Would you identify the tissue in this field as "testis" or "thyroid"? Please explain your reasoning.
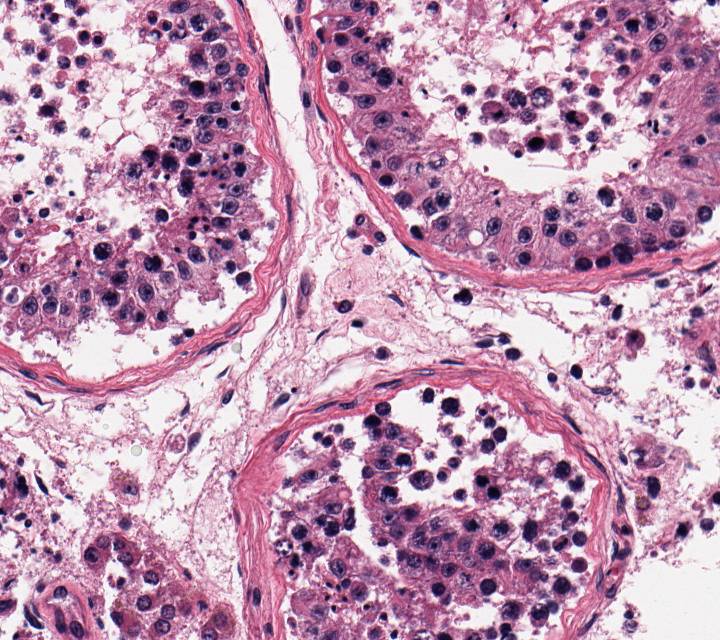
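It is testis.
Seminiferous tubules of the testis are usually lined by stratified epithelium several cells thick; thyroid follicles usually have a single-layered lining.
These tubules are lined by many layers of cells.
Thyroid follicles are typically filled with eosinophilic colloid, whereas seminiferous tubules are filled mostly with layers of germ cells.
Here the tubule centres hold loose, detached rounded cells lying free in pale space. Many large cells inside have round nuclei with coarse, dark, clumped chromatin.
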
